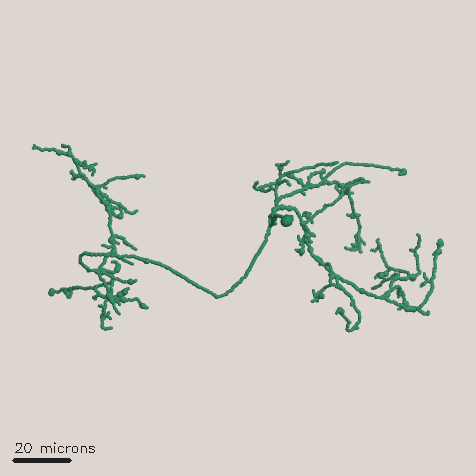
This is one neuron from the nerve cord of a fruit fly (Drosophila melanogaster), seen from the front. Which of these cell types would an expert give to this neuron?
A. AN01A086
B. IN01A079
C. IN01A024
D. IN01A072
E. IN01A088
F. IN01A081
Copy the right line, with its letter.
D. IN01A072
